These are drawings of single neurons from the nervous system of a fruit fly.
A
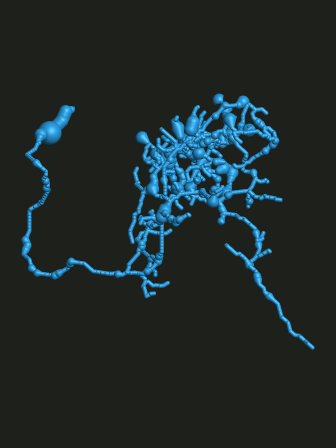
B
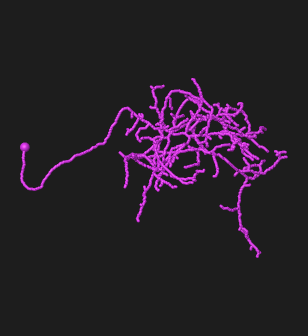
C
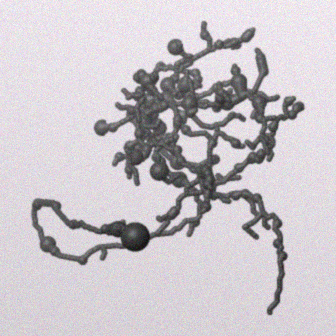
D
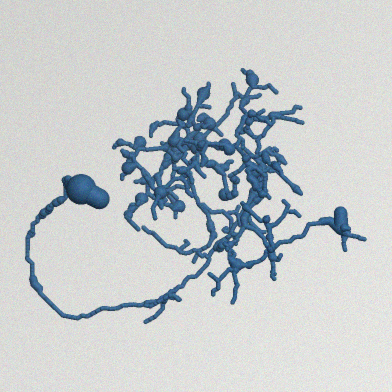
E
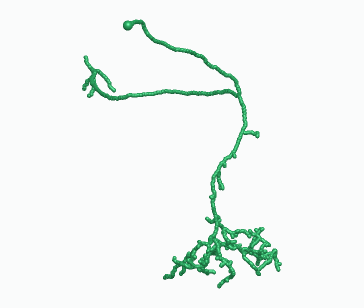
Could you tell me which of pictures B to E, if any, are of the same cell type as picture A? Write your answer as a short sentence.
Picture C and picture D are of the same cell type.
